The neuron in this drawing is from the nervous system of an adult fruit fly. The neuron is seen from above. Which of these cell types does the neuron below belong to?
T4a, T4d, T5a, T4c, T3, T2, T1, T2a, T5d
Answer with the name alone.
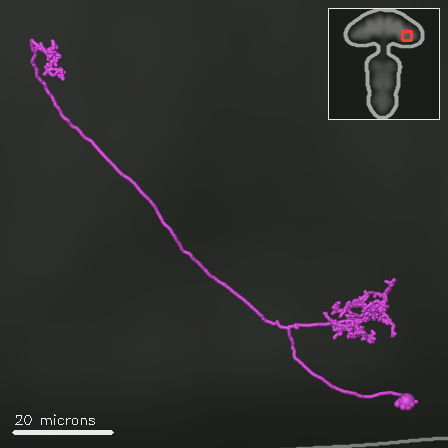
T3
